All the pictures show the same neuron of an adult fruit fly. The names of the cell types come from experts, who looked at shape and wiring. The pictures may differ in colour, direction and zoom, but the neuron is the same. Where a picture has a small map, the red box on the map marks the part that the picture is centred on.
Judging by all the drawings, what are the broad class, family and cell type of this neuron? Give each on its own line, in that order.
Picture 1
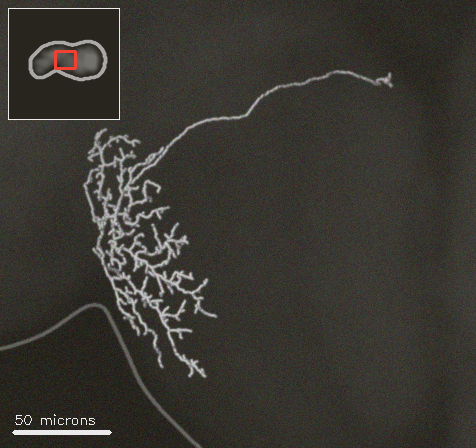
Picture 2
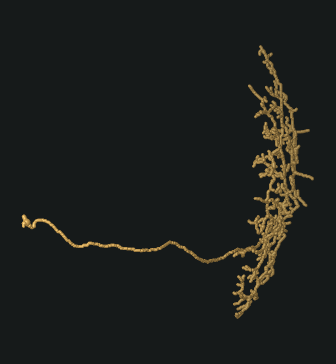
optic-lobe intrinsic neuron
Cm
Cm11b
